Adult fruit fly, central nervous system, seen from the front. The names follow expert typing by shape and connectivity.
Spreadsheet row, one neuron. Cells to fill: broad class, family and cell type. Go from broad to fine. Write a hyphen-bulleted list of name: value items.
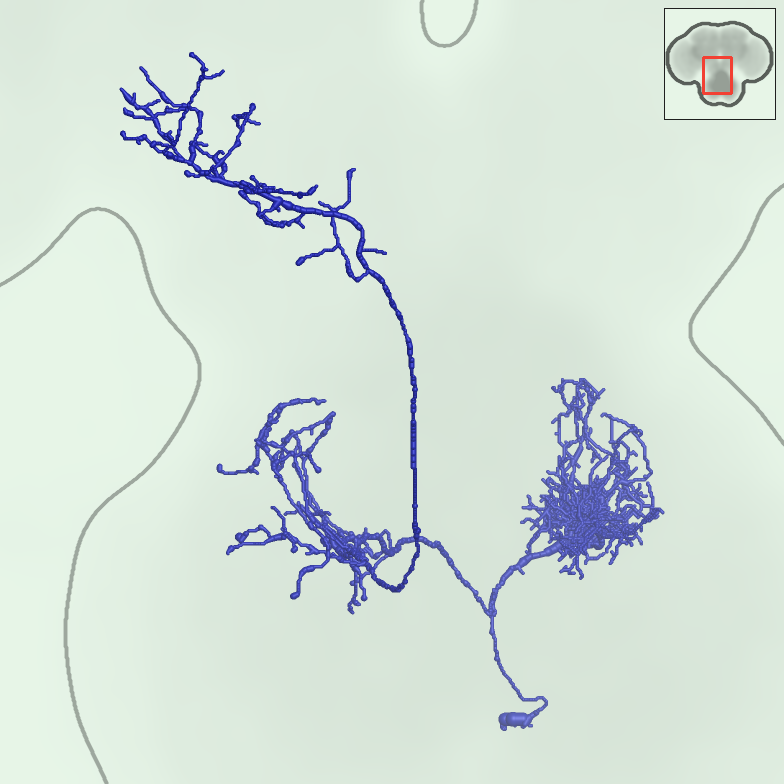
- broad class: ascending neuron
- family: hemilineage 10B
- cell type: AN10B008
